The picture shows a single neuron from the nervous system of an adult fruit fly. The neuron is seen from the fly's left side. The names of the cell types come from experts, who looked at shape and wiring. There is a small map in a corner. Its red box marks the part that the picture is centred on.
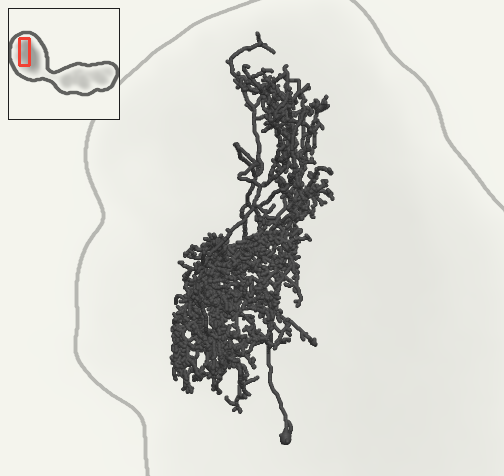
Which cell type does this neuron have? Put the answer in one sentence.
The cell type is AVLP315.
